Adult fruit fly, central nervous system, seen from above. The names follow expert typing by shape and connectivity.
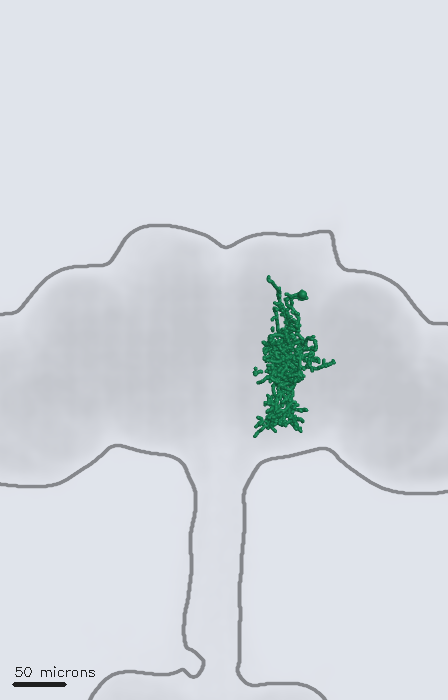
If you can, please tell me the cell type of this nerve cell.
DNge031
